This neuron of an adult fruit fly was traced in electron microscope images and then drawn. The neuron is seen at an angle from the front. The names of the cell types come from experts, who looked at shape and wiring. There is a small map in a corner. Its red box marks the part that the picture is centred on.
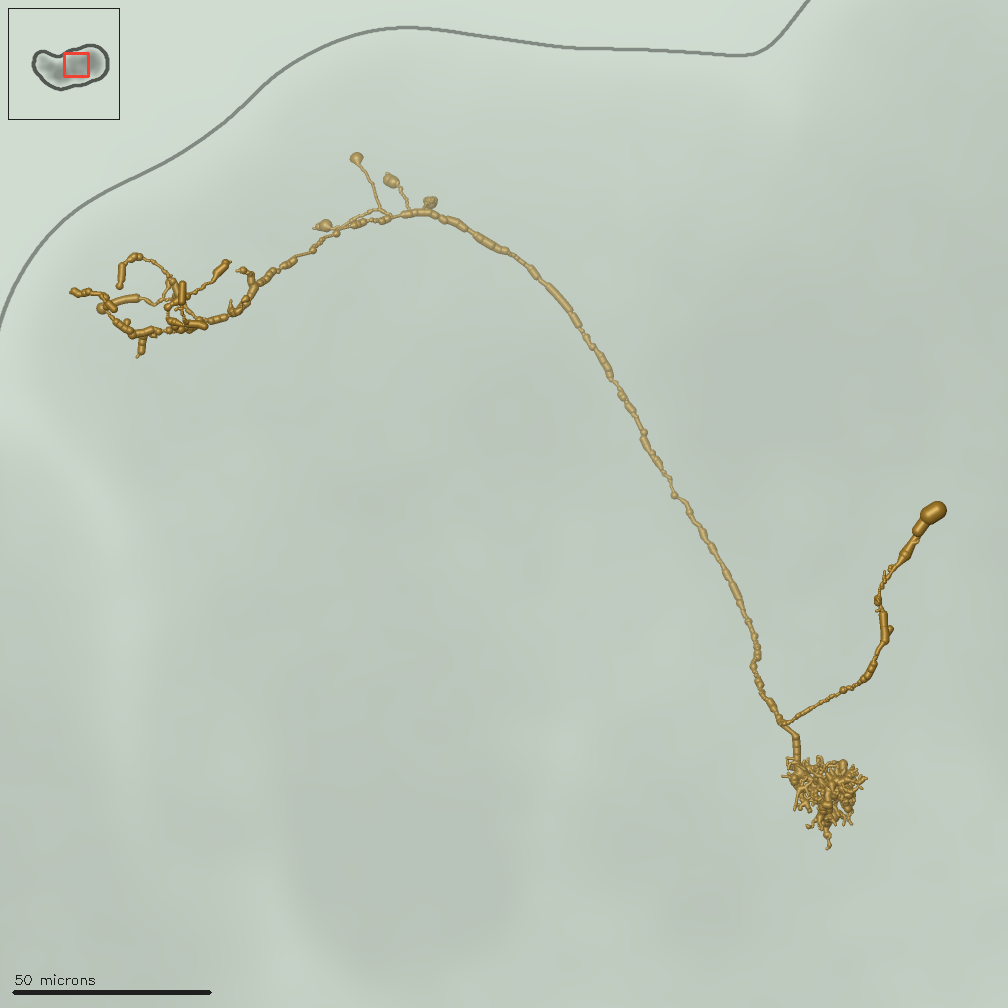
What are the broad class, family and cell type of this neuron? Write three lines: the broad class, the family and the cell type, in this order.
central-brain intrinsic neuron
hemilineage ALad1
VC4_adPN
